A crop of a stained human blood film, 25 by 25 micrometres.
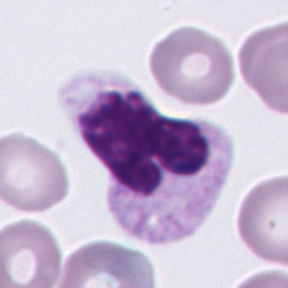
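Segmented neutrophil in a stained peripheral blood smear, its nucleus about 12 by 8 micrometres with dense, dark purple chromatin. The cytoplasm is a pale lilac-grey, with fine, faint purplish granules scattered through it. Note the single small clear spot in the cytoplasm below the nucleus.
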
